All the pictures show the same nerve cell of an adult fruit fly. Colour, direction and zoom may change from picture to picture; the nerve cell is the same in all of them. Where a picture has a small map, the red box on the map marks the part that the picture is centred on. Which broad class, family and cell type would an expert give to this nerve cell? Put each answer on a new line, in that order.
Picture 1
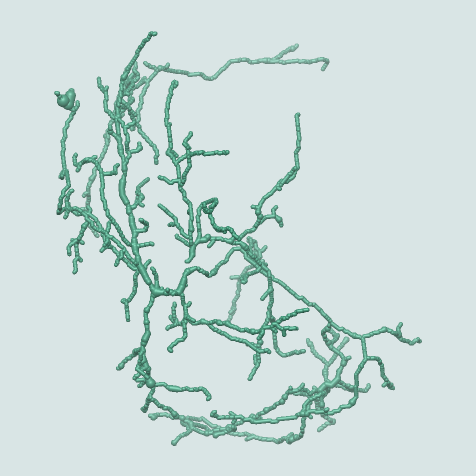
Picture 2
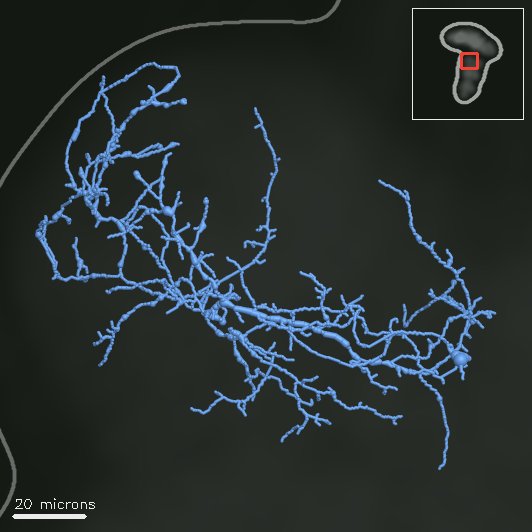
nerve-cord intrinsic neuron
hemilineage 04B
IN04B085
